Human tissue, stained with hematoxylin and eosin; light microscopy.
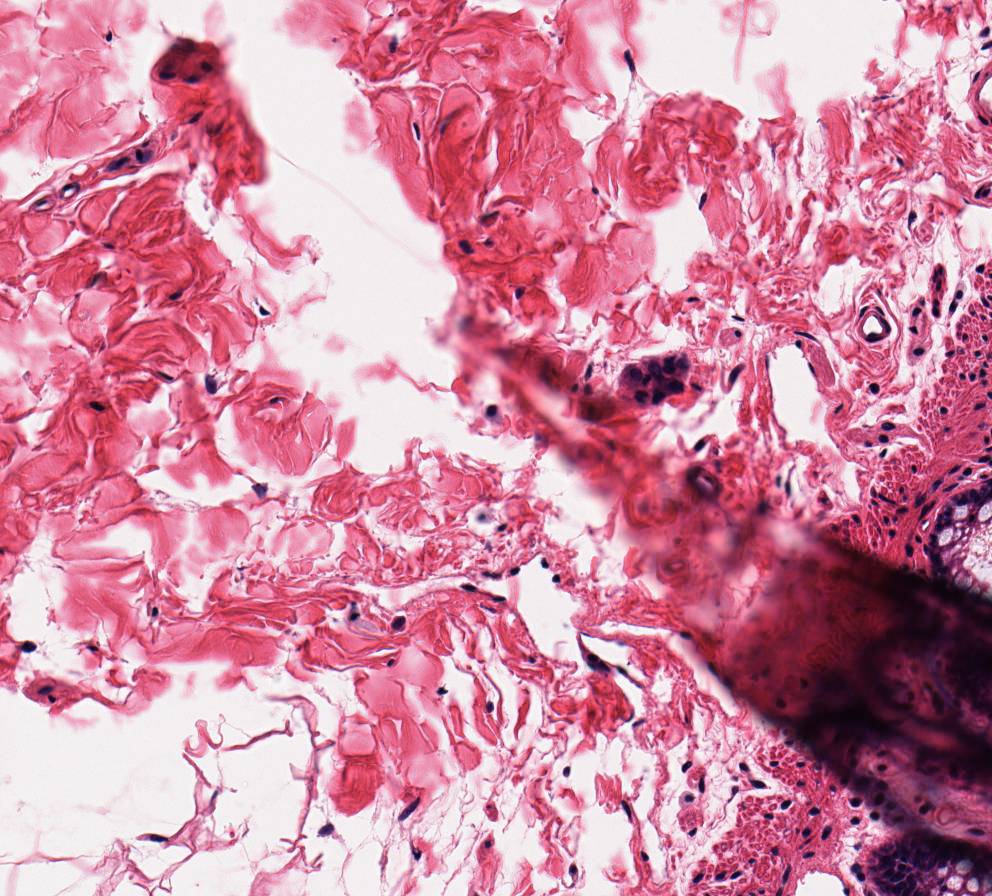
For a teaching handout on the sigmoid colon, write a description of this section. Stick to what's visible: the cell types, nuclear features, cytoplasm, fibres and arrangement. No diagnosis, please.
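Most of what I'm looking at is loose connective tissue: coarse eosinophilic collagen bundles with irregular clear spaces between them. The bundles are wavy, and they run in many directions rather than one. Cells between them are sparse, with small, dark, elongated nuclei. Along the right edge, though, the tissue gets denser and more cellular than elsewhere.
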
